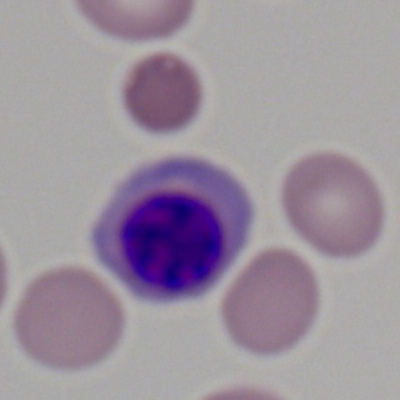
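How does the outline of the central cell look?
Slightly irregular rather than perfectly round.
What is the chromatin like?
Dark purple and coarsely clumped.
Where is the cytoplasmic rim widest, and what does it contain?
It is widest above the nucleus, and no granules are visible in it.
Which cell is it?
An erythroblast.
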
